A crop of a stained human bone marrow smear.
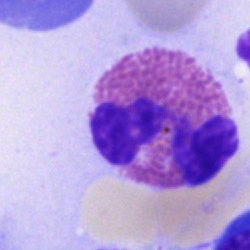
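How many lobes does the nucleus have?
Two, joined by a narrow band, lying in the lower half of the cell, one left and one right.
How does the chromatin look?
Dense and dark purple.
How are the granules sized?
Fairly uniformly throughout the cytoplasm.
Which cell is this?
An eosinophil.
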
